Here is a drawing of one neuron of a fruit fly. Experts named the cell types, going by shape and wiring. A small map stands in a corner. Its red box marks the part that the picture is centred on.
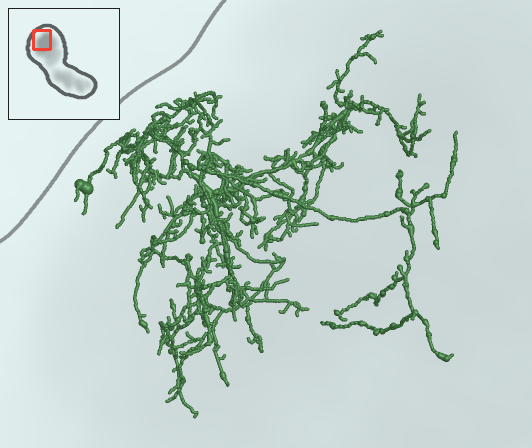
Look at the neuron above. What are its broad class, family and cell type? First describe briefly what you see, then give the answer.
Its cell body lies on the left of the picture. More than a hundred branch ends can be seen. This is a central-brain intrinsic neuron. The family is hemilineage VLPa1_medial. Its cell type is aSP10B.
